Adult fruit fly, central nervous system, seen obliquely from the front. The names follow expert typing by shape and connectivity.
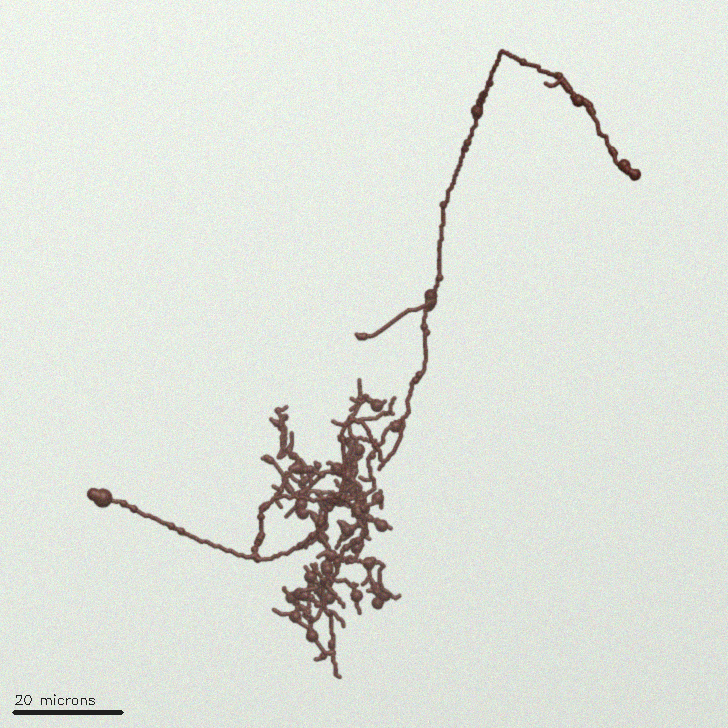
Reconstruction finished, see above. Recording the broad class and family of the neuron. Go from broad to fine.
visual projection neuron; LoVP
